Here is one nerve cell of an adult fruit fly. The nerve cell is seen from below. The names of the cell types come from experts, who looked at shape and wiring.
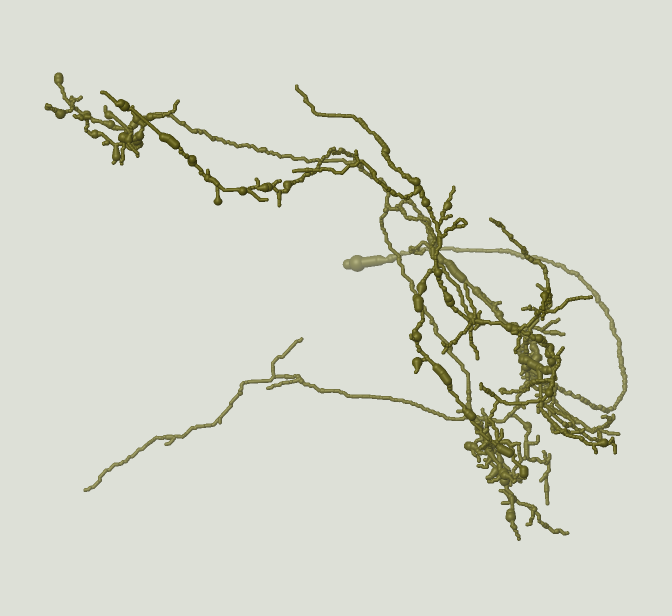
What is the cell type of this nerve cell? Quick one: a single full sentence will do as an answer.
The cell type that fits this nerve cell is CL176.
